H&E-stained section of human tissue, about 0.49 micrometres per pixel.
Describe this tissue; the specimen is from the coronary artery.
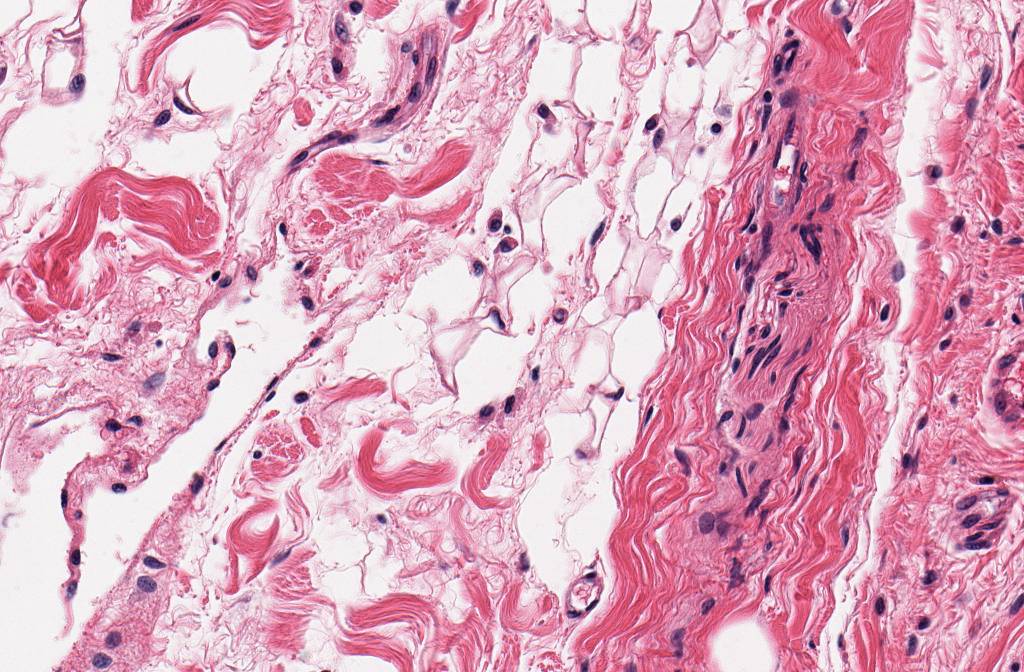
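Right third: dense band of wavy pink fibres, running roughly top to bottom. Nuclei in this band elongated, dark, parallel to fibres. Left and centre: separate thick collagen bundles, deep pink, curved or wavy. Loose stroma: nuclei small, dark, sparse.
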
